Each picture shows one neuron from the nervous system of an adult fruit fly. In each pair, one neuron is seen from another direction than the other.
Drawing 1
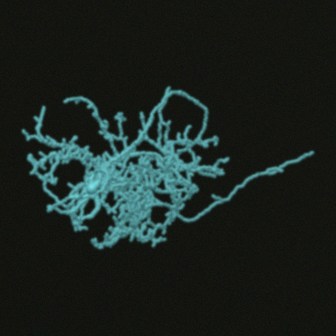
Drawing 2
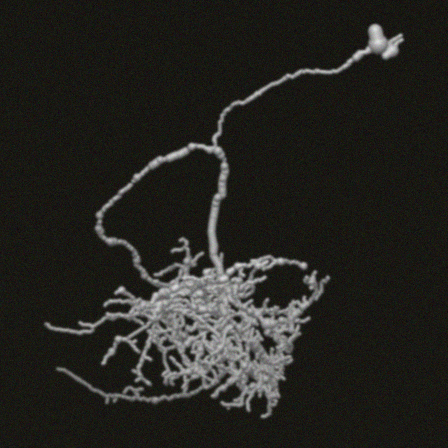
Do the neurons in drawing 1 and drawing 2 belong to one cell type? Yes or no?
yes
